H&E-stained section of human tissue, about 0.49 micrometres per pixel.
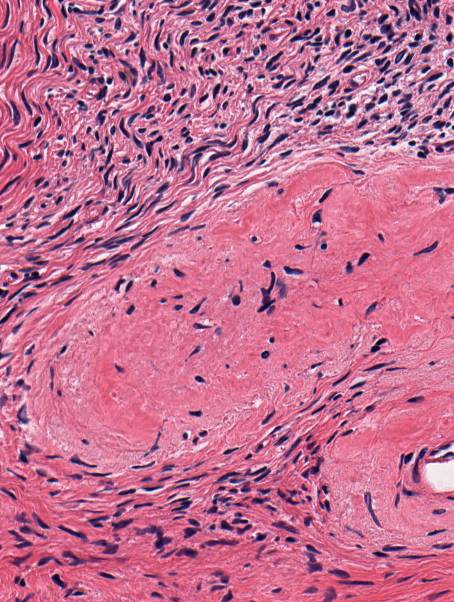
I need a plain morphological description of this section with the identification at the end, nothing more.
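First, a large pale pink, sparsely cellular nodule occupies the centre, surrounded by more cellular spindle-cell tissue. Second, at its edges the spindle cells and fibres curve around it, parallel to its border. Third, wavy pink collagen bundles run through the upper left. Fourth, no fat cells are present. The tissue is ovary.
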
